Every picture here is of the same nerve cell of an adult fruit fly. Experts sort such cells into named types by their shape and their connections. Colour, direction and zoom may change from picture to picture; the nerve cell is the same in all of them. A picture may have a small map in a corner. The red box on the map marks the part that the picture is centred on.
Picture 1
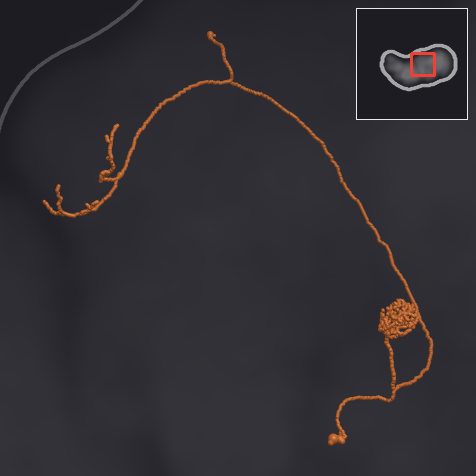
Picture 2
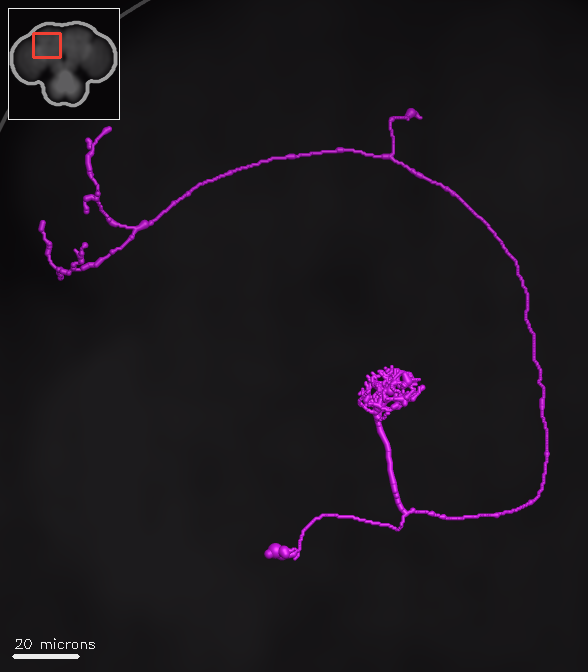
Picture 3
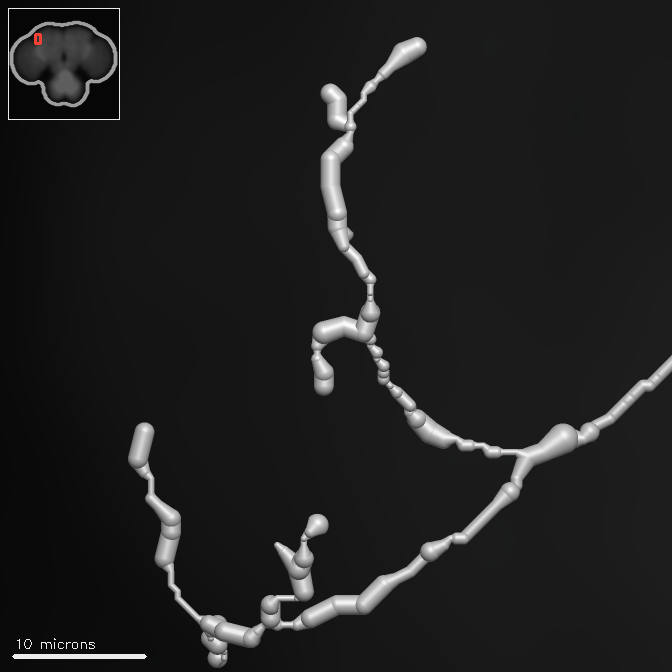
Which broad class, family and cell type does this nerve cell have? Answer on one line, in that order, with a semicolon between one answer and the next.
central-brain intrinsic neuron; hemilineage ALl1_ventral; DL3_lPN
